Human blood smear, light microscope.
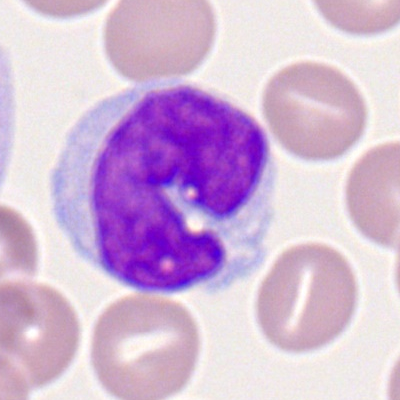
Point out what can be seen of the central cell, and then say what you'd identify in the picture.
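Roughly round, this outline. Deep purple chromatin. The cytoplasm reads as pale grey-blue. And a few small pale round dots, sitting in and near the notch of the nucleus. That makes it a monocyte.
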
